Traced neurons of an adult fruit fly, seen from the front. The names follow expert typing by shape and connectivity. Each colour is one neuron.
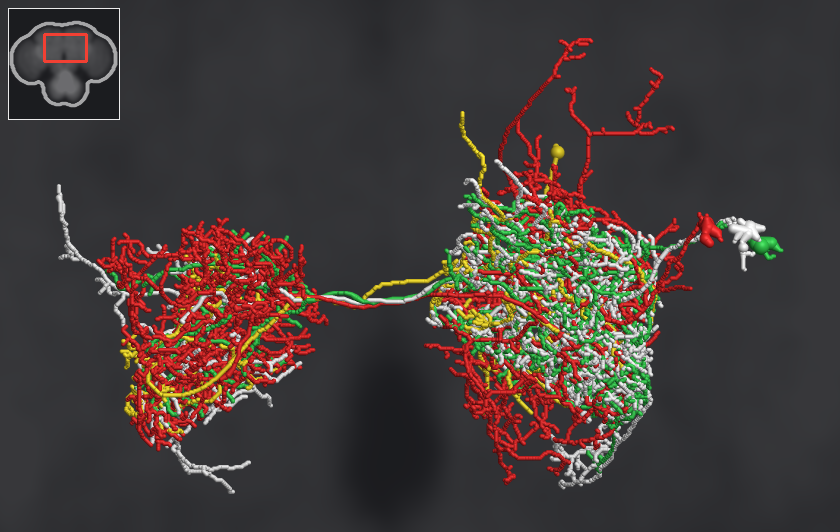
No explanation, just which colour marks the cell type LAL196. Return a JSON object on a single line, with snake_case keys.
{"colour": "yellow"}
